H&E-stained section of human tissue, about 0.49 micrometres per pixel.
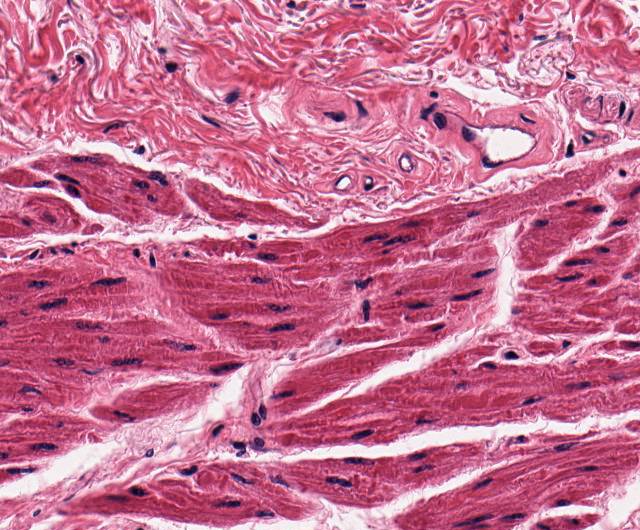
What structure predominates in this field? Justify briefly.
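Smooth muscle makes up most of this field. Its fibres have deep pink cytoplasm, and their nuclei are oval and lie centrally within the fibres.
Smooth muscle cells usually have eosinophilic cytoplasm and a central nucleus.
The fibres also branch and join neighbouring fibres. At the top lies connective tissue of wavy pink collagen bundles with scattered small dark nuclei.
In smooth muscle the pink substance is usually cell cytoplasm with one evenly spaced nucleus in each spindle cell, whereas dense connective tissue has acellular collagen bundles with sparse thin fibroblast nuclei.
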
